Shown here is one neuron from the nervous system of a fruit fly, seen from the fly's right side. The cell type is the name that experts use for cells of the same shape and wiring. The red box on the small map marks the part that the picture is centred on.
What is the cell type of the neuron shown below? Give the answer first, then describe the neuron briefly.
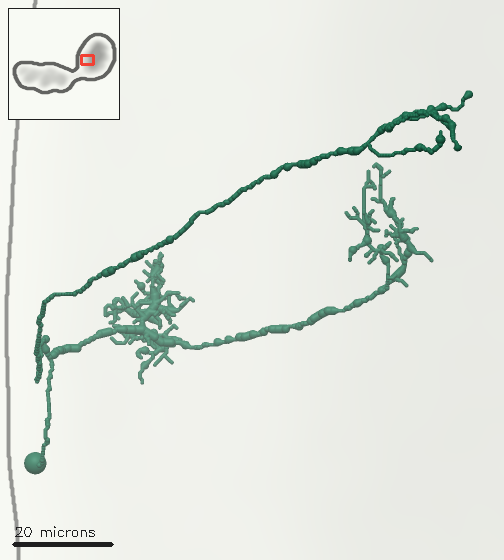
Its cell type is LLPC1. It is a visual projection neuron. Its cell body lies at the lower left of the picture. From left to right in the picture it spans about 90 microns. The picture shows dozens of branch ends.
